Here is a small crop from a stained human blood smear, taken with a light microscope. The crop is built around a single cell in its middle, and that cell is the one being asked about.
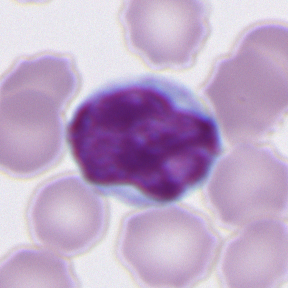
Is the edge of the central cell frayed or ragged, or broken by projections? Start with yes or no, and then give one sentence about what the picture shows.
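No. The cell outline is smoothly rounded, with no surface projections.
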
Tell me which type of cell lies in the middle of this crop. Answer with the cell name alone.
lymphocyte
